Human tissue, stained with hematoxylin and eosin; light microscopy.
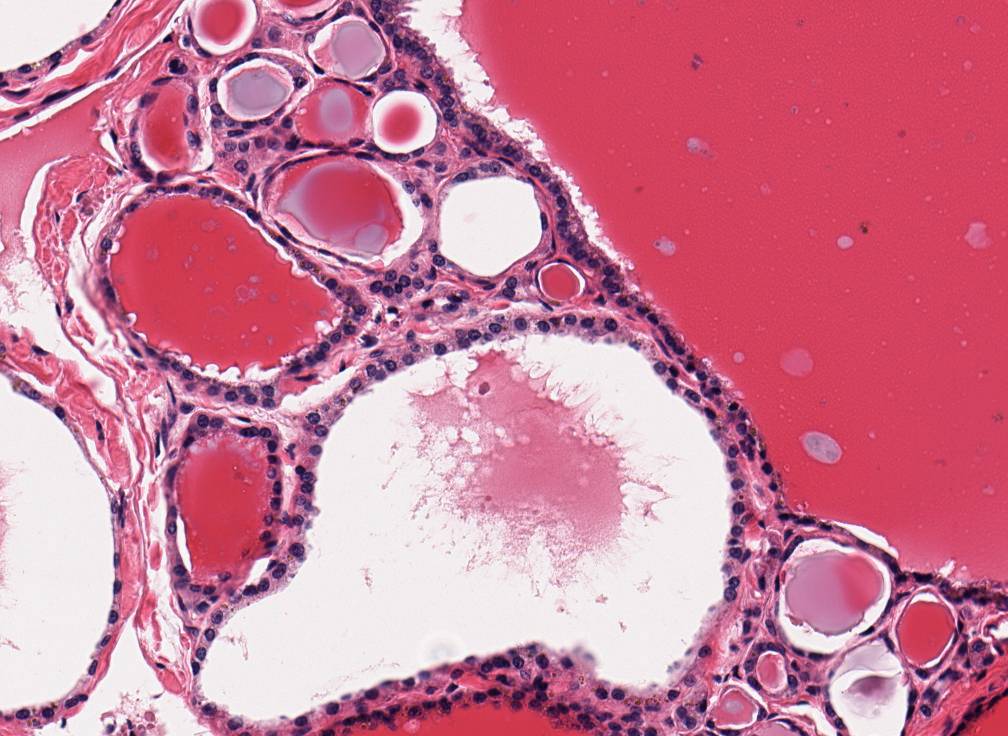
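Thyroid: closed round to oval follicles of widely varying size; a very large one fills the upper right. Lining: a single layer of flattened to low cuboidal cells. Nuclei: small, round, dark, in one evenly spaced row, not overlapping. Linings: smooth, without papillary folds into the lumens.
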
